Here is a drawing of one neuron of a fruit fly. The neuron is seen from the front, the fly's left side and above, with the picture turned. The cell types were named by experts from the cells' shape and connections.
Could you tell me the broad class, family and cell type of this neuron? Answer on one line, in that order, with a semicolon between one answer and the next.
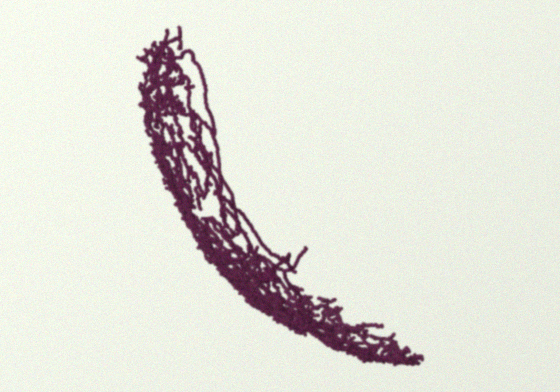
optic-lobe intrinsic neuron; Cm; Cm29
